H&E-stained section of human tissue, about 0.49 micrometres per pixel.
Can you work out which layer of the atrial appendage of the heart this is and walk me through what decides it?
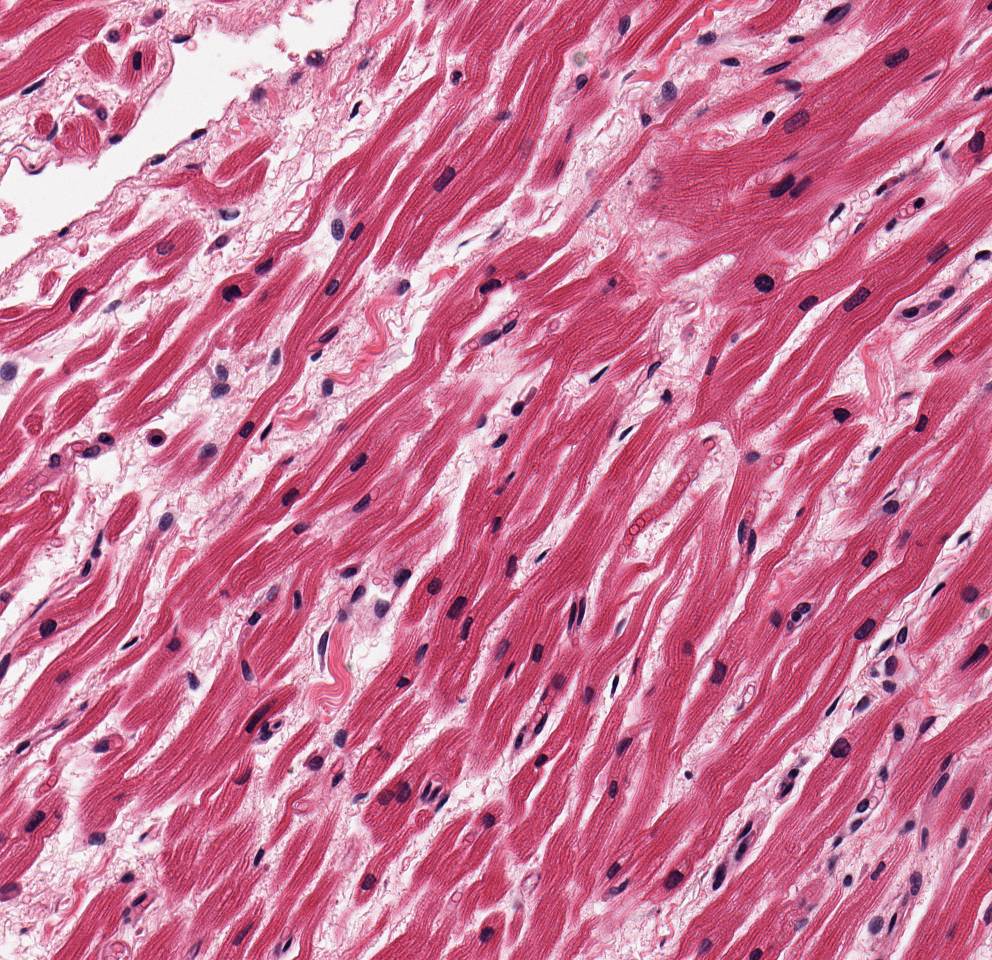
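Myocardium. Fibres branch and join neighbours, forming a network; oval nuclei sit centrally within them. Small capillaries with red blood cells lie between fibres.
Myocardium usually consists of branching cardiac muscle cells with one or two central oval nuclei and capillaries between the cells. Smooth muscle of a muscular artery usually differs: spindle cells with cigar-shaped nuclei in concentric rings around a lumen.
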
